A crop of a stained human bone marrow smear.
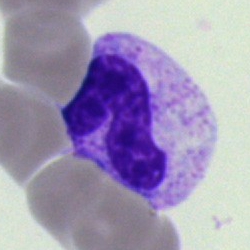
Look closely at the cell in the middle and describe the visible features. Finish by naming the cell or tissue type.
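The nucleus lies toward the left side of the cell, and no nucleoli are visible within it. The cytoplasm is abundant and pale lilac, with no vacuoles seen. This cell is a band neutrophil.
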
